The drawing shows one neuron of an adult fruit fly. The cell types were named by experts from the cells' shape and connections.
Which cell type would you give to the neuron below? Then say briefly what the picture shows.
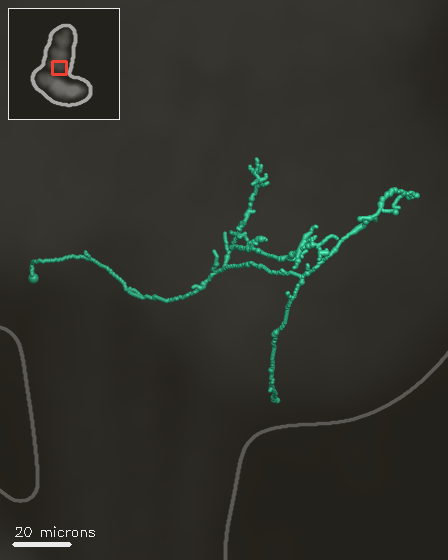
The cell type is IN14A038. It is a nerve-cord intrinsic neuron. The cell body is on the left of the picture. By the scale bar it is about 140 microns wide in this view.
